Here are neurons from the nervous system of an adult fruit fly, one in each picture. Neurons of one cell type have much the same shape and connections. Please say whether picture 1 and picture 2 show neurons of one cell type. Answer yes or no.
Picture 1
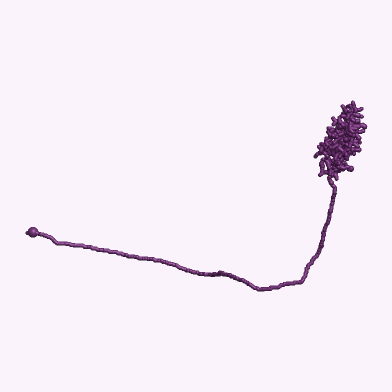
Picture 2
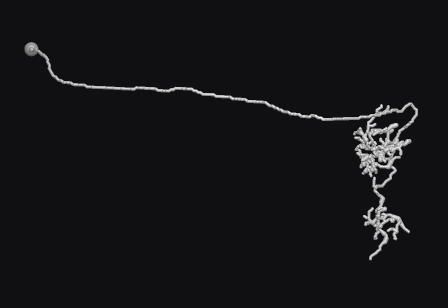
yes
